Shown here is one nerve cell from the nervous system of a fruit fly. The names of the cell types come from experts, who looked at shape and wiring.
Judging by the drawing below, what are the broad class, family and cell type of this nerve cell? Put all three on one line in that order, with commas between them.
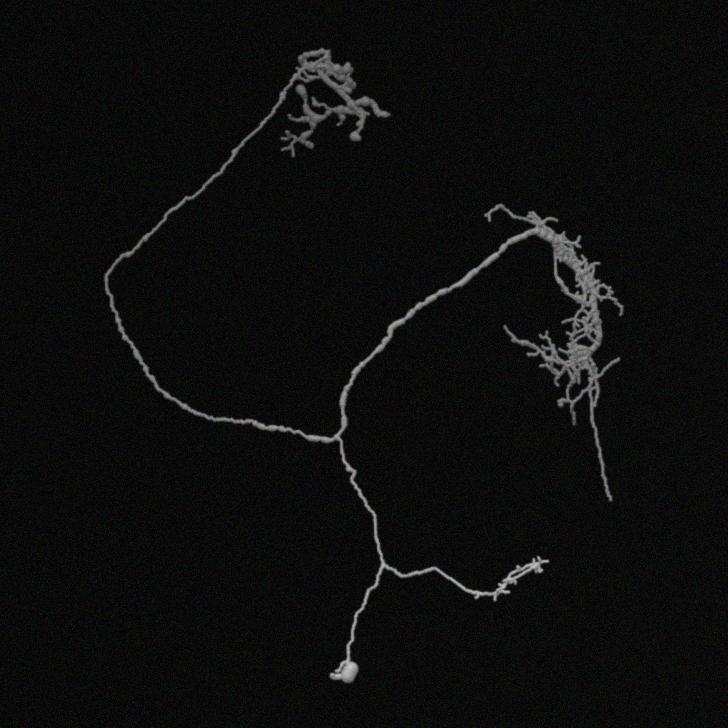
central-brain intrinsic neuron, hemilineage AOTUv3_ventral, PS082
